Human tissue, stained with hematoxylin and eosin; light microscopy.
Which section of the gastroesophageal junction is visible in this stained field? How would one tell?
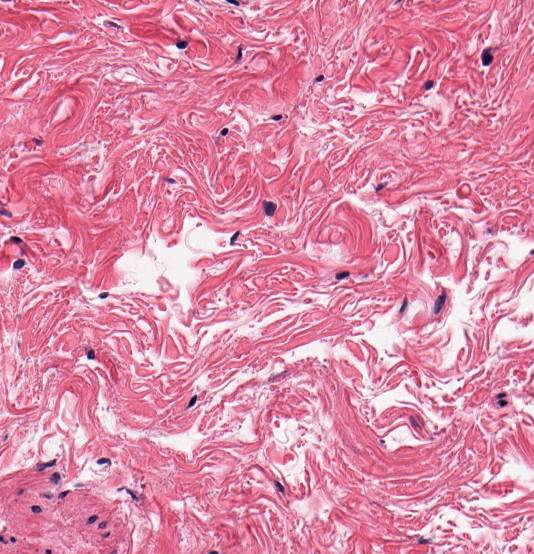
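What the field holds is dense connective tissue. Small dark spindle-to-oval nuclei lie sparsely and singly between its collagen bundles.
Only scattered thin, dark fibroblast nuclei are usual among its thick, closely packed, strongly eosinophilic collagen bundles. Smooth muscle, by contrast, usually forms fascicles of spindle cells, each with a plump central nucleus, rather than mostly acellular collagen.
Neither epithelium nor fat cells appear anywhere in the field.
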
